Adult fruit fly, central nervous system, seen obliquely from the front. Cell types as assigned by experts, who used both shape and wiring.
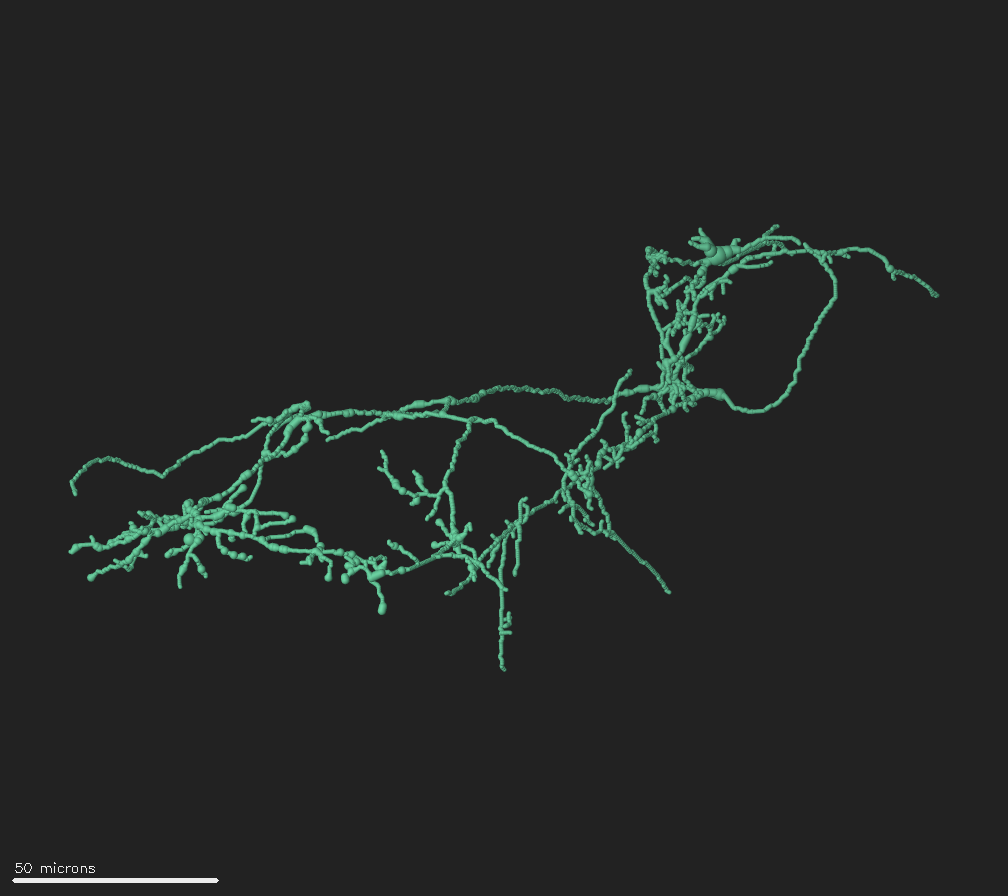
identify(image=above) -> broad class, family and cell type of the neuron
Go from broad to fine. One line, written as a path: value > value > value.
nerve-cord intrinsic neuron > hemilineage 19B > IN19B040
